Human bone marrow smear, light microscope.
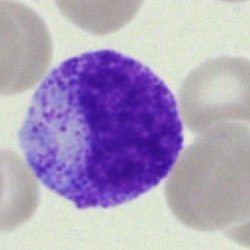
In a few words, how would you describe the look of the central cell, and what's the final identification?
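Outline: round and smooth. Nucleus: placed toward the right side of the cell, stained deep purple throughout. Cytoplasm: scattered purple granules. Name: myelocyte.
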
